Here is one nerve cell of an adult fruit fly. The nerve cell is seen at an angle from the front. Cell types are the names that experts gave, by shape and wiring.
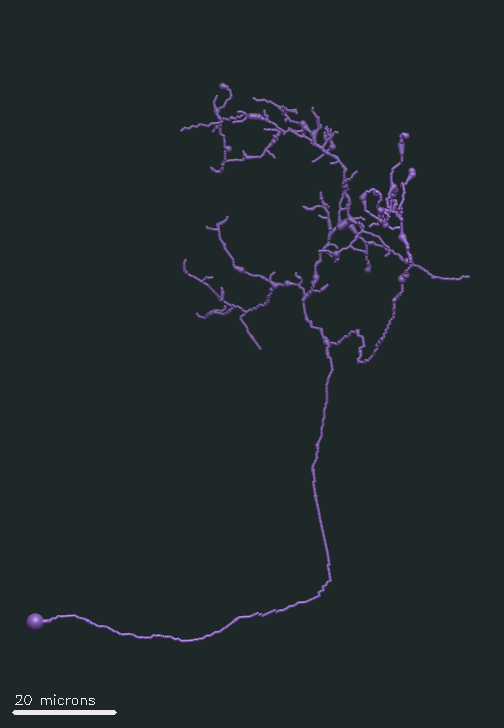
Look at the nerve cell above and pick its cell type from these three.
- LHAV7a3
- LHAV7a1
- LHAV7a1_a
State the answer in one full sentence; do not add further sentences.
With respect to cell type, this nerve cell is LHAV7a3.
